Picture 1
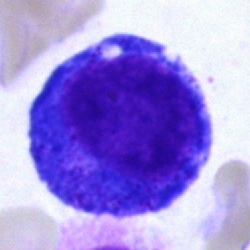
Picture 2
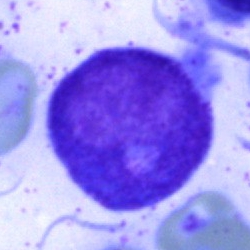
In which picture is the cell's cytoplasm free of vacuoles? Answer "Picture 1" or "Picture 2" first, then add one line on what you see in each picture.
Picture 2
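In picture 1: A single small clear vacuole sits at the top edge of the cell.
In picture 2: No clear vacuoles are seen in the cell.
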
